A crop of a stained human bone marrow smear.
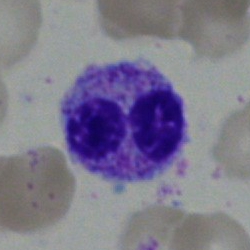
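Segmented neutrophil, the central cell in a stained bone marrow smear. Its nucleus has two lobes of similar size, with dense, dark purple chromatin. Pinkish-purple granules fill the cytoplasm, which is widest above the nucleus.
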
